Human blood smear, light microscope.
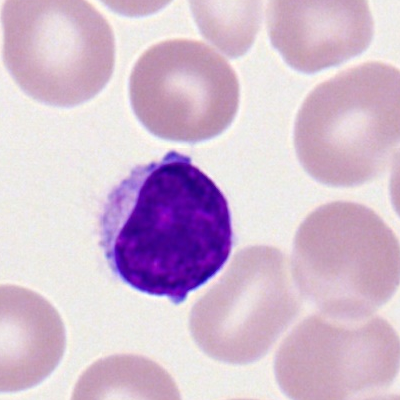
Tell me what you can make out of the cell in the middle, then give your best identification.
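Here the chromatin is dark purple and condensed into coarse clumps. A narrow crescent of pale greyish-lilac cytoplasm lies on the left side of the nucleus. Along its left edge, this cytoplasm is frayed into fine hair-like projections. This cell is a lymphocyte.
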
